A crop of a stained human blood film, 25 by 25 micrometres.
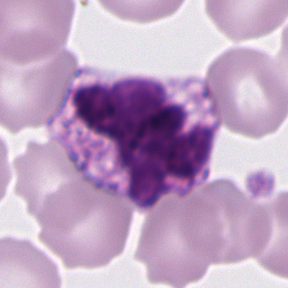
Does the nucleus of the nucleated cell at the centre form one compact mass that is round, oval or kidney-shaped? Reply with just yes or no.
No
